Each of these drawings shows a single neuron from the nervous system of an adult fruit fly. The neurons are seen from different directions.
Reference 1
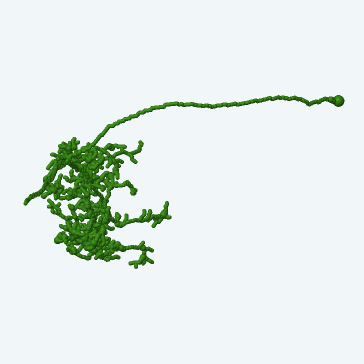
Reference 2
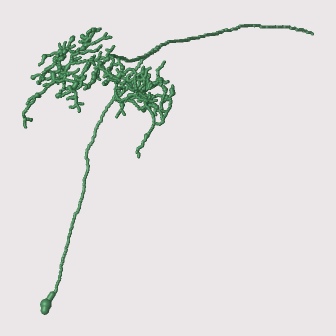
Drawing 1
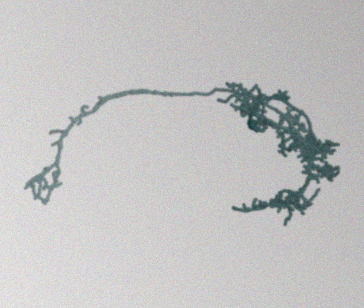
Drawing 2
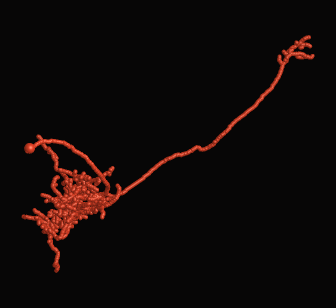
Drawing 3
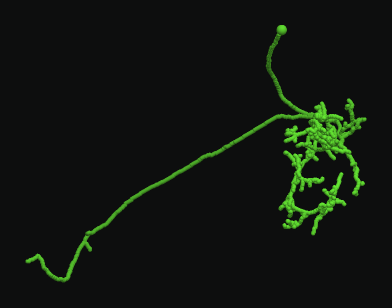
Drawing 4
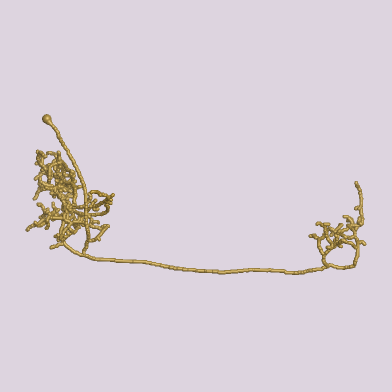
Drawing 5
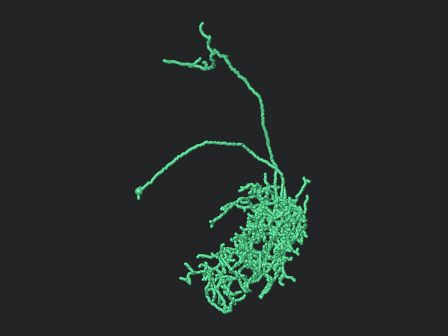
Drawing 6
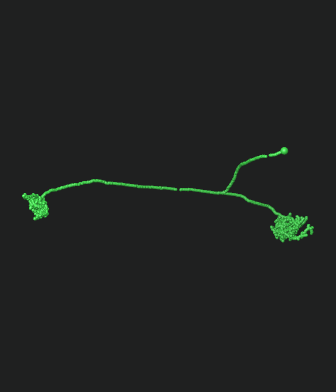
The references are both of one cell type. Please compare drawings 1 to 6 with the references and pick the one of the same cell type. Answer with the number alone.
6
